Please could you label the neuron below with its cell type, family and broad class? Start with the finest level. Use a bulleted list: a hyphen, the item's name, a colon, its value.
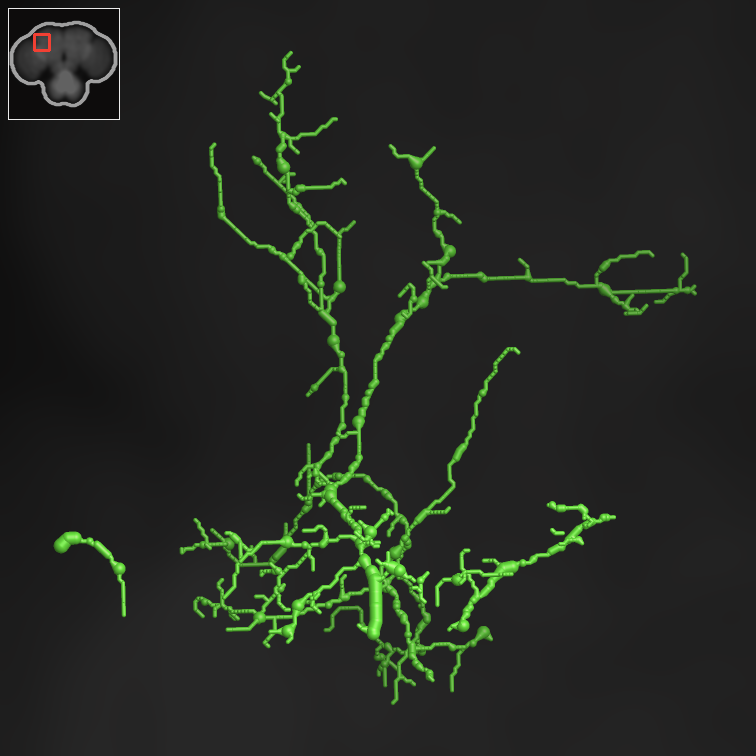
- cell type: CB2330
- family: hemilineage VLPl2_medial
- broad class: central-brain intrinsic neuron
